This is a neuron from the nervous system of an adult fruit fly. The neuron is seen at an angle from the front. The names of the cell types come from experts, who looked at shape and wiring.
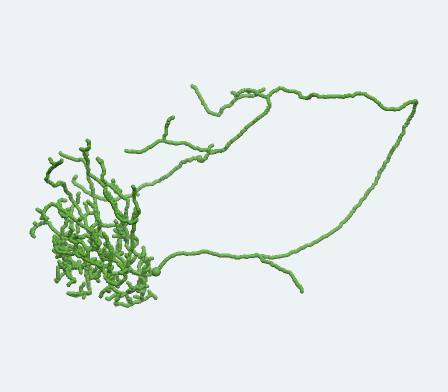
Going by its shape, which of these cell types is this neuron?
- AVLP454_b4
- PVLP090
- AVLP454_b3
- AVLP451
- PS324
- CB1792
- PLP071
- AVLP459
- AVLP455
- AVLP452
AVLP455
